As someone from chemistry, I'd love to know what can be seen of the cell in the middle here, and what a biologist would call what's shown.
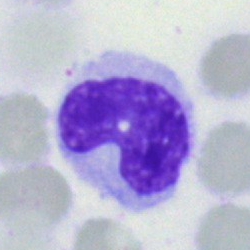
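The nucleus is kidney-shaped, its deep notch opening toward the bottom. Deep purple, clumped chromatin shows small lighter patches. A moderate amount of pale grey-blue cytoplasm surrounds the nucleus and fills the notch. This is a band neutrophil.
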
